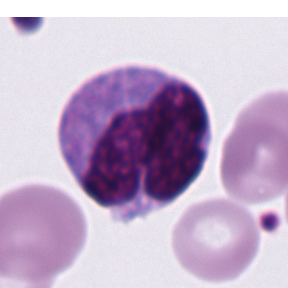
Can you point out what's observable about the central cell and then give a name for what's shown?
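A deep, narrow cleft runs into the nucleus from its lower edge. Its chromatin is dark purple and coarsely clumped. The cytoplasm has a pale lilac-blue tint, and a small pale tag of it projects from the bottom edge of the cell. The cell is a monocyte.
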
